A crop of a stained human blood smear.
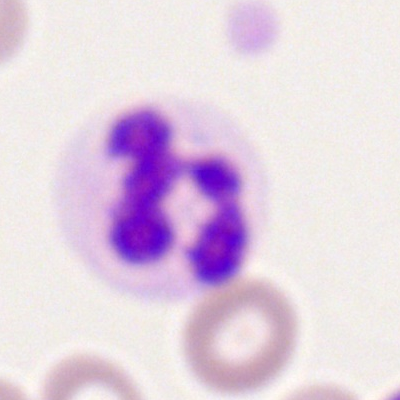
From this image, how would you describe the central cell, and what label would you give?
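The cell has a round, smooth outline. Its nuclear lobes are grouped around a pale central gap, and the chromatin is dense, staining dark purple. The cytoplasm is plentiful and pale pinkish-lilac. Identification: segmented neutrophil.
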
